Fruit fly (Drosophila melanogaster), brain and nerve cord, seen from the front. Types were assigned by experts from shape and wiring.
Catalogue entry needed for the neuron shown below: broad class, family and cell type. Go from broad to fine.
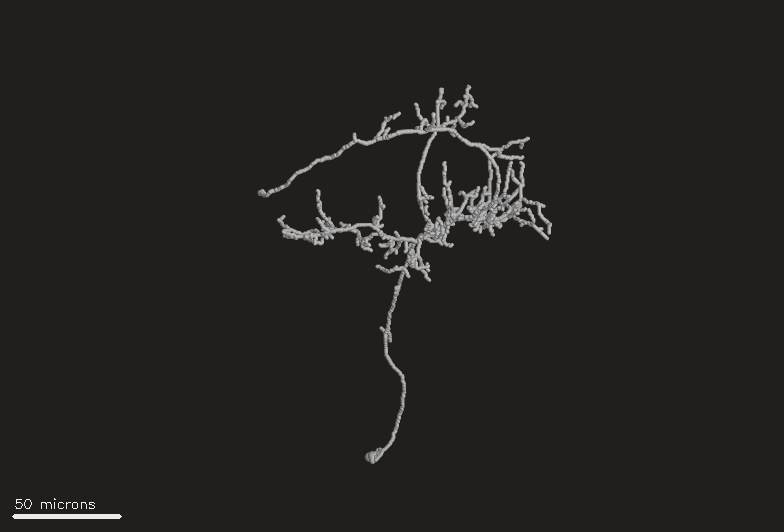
nerve-cord intrinsic neuron; hemilineage 06B; IN06B047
